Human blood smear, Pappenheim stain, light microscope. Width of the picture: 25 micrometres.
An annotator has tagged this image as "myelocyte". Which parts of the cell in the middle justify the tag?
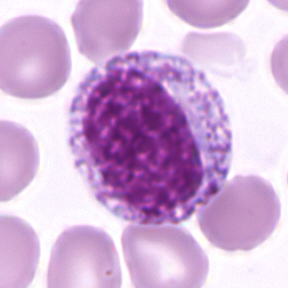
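Two features sit well with the name myelocyte. First, the chromatin is coarse and clumped, with darker patches separated by paler spaces.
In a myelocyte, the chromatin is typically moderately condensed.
The clumping seen here is in keeping with such condensation. Second, the cytoplasm is pale greyish-lilac rather than deep blue.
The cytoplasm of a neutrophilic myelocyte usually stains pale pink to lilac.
The lilac tone of this cytoplasm agrees with that. Otherwise, the cell outline is round to slightly oval and smooth, and the cell is about 15 micrometres across. The nucleus lies off-centre toward the left, leaving a wider band of cytoplasm on the right.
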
